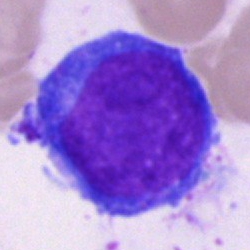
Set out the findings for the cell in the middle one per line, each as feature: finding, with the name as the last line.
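Chromatin: finely granular, evenly spread, no coarse clumps
Cytoplasm colour: deep blue
Cytoplasm extent: narrow rim, widest on the left side of the nucleus
Shape: roughly round, with a few slightly angular edges
Identity: blast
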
